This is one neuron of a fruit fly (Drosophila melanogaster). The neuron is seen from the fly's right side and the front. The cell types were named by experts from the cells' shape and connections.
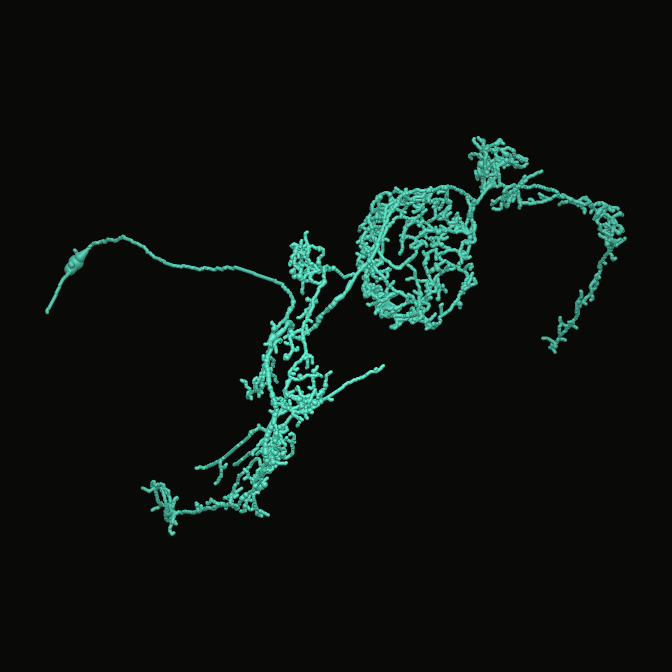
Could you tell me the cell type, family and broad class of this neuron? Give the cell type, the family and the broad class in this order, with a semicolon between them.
ExR2; class CX; central-brain intrinsic neuron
